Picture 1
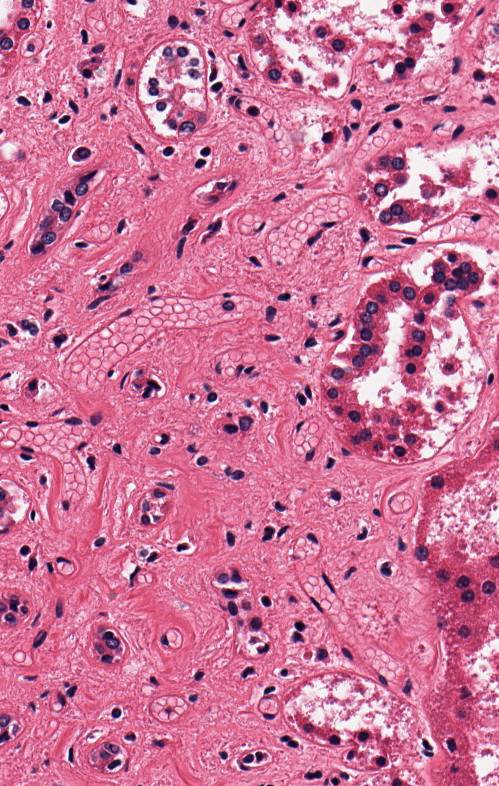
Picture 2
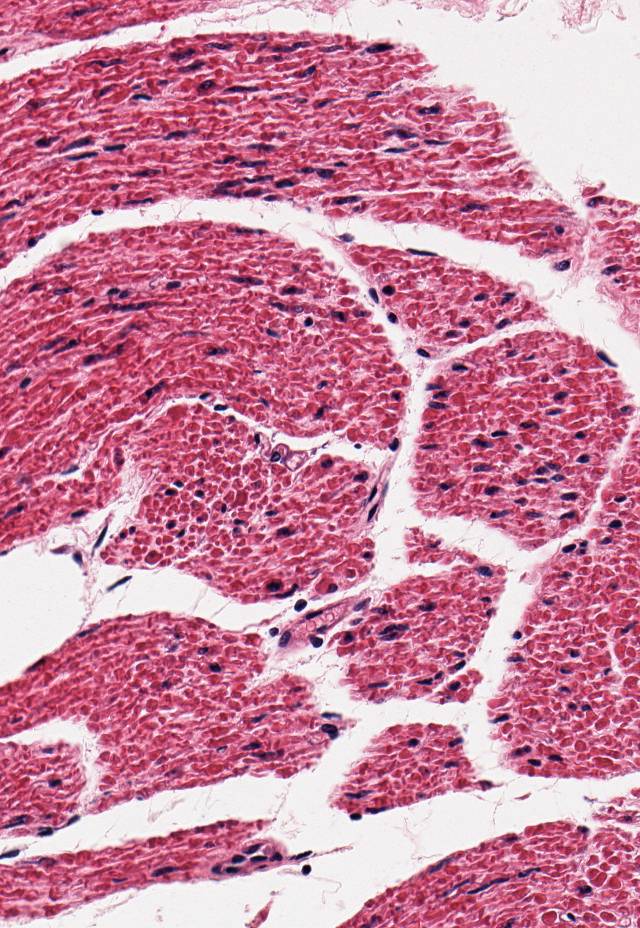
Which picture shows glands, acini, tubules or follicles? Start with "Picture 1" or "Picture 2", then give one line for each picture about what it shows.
Picture 1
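Picture 1: Large rounded epithelial units lie along the right edge of the field, set in a fibrous stroma that fills the rest.
Picture 2: No glands, epithelium or fat cells are present anywhere in the field.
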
